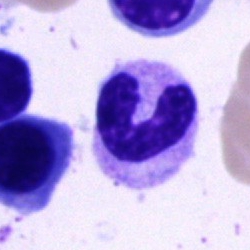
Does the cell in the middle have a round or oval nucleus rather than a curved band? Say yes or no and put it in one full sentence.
No, a curved band without separate lobes, not a compact mass, makes up the nucleus.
